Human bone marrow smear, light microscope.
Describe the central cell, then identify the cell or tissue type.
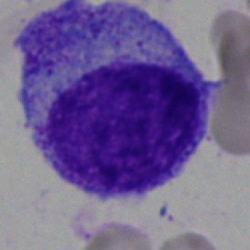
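The nucleus takes up the larger part of the cell, and its dark purple chromatin is finely stippled rather than coarsely clumped. Pale bluish-grey cytoplasm forms a crescent along its upper-left side and holds scattered purple granules, most crowded toward the upper-left edge. This is a myelocyte.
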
